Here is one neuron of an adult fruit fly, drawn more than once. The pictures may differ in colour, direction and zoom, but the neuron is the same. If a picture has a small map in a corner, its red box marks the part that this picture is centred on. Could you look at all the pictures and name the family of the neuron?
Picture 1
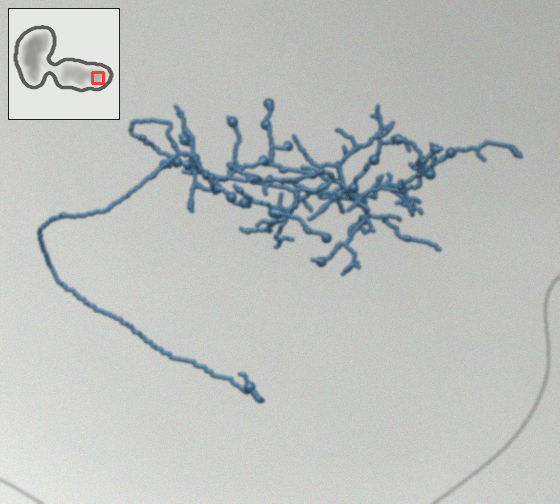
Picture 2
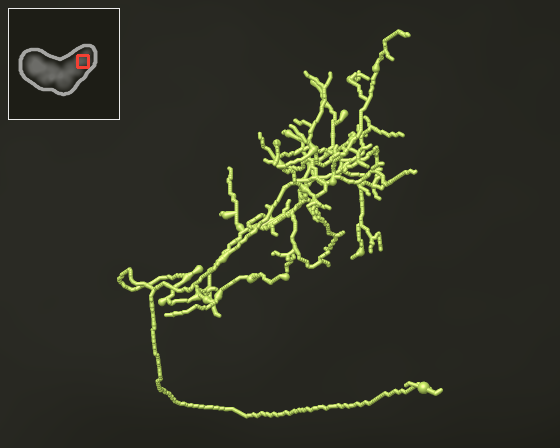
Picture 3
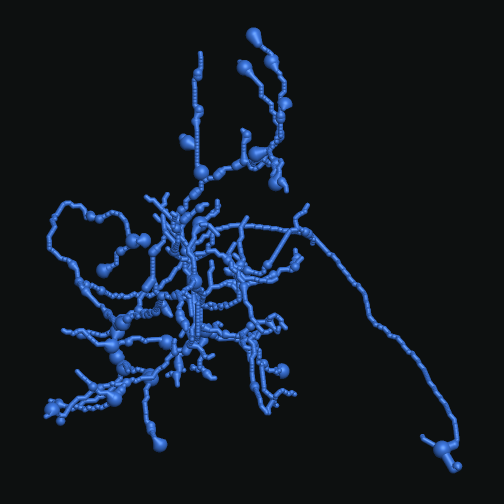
hemilineage 14A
